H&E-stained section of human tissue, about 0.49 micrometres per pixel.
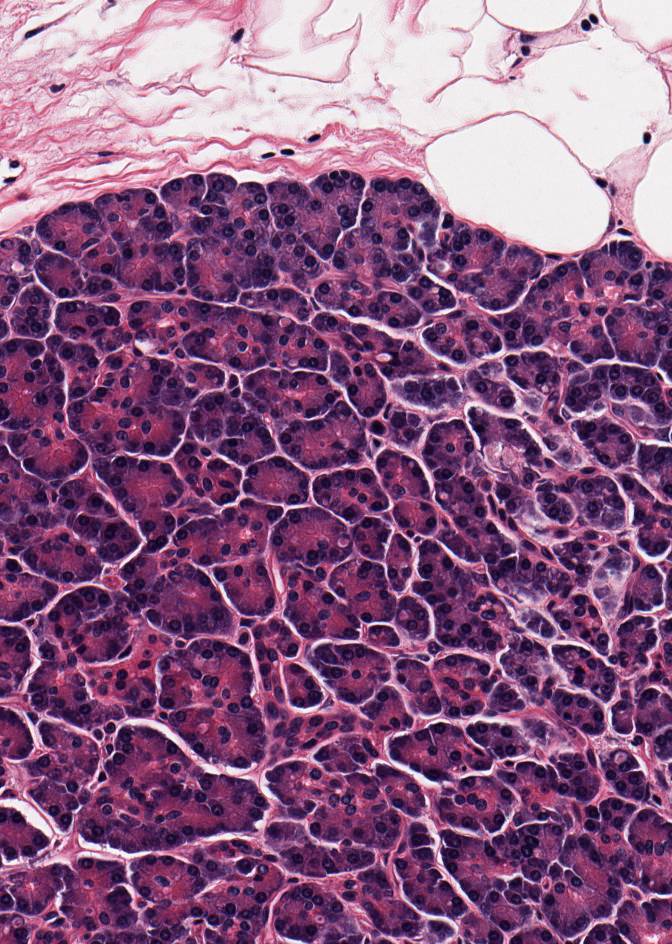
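Pancreas: closely packed small rounded acini fill the lower four-fifths of the field. The acinar cells have pink apical cytoplasm toward the acinus centre and purple basal cytoplasm toward its edge. Their nuclei are round, dark and placed toward the cell bases. Right of centre, among the darker acini, lies a patch of cells with paler, clearer cytoplasm.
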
